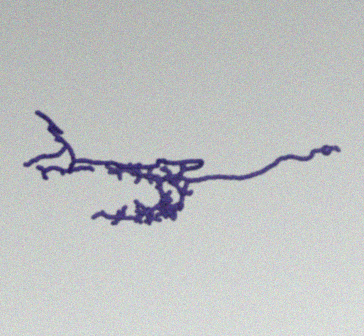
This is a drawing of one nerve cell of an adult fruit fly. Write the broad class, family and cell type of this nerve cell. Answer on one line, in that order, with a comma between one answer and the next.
nerve-cord intrinsic neuron, hemilineage 07B, IN07B094_c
